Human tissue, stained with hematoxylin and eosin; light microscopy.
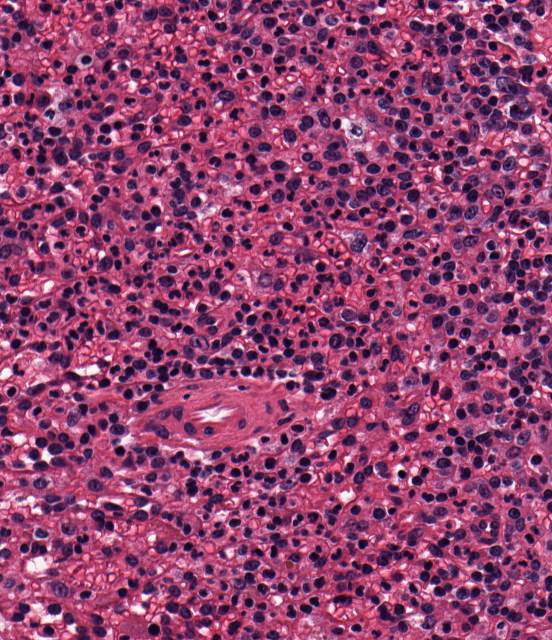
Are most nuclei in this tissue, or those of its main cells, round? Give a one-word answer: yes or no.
Yes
